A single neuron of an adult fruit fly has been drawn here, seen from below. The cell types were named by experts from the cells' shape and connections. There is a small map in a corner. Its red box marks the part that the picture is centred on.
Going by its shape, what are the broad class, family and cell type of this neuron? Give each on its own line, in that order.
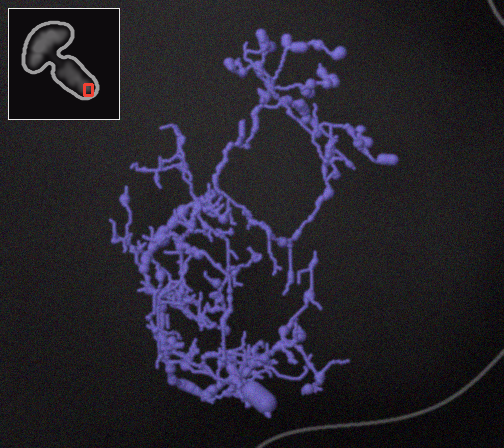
nerve-cord intrinsic neuron
hemilineage 06A
IN06A064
